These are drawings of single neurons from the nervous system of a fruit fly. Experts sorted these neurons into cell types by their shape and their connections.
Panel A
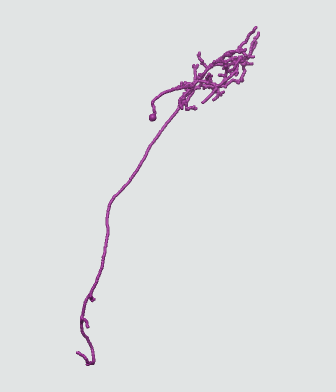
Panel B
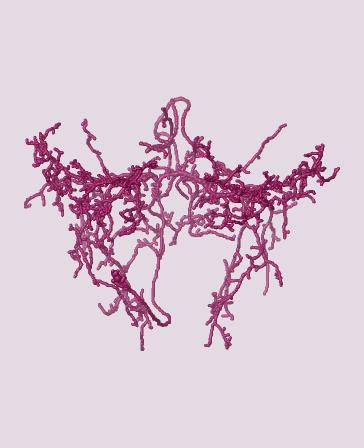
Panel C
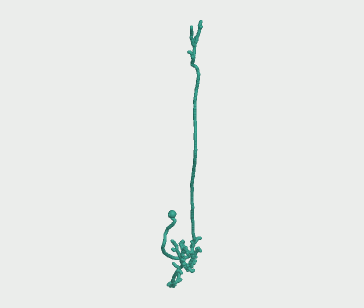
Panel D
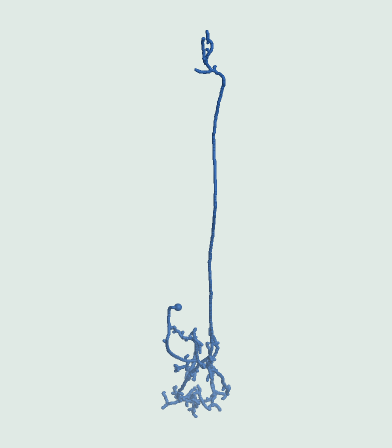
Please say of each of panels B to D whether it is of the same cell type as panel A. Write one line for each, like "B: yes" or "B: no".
B: no
C: yes
D: yes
